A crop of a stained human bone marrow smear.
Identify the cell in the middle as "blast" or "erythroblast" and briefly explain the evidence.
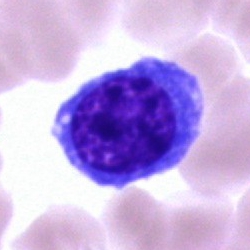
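I'd say erythroblast rather than blast. What decides it is the chromatin, clumped into dark purple patches with paler spaces between.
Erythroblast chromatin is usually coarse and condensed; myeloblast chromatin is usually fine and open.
Beyond that, the nucleus fills most of the cell, leaving a narrow deep blue cytoplasmic rim, widest on the right.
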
